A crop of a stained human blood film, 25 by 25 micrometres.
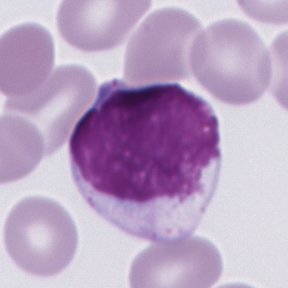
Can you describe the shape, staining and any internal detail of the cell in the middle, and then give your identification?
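Let's take it slowly, starting with size: this cell is about 14 micrometres across, roughly 2 times as wide as the red cell that lies whole in the picture. Its nucleus measures about 13 by 11 micrometres, and the chromatin looks mottled, with darker clumps and paler patches. The cytoplasm is pale bluish-grey and forms a crescent along the lower edge of the cell. Within it you'll find only a few fine reddish-purple granules. This is a large granular lymphocyte.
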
